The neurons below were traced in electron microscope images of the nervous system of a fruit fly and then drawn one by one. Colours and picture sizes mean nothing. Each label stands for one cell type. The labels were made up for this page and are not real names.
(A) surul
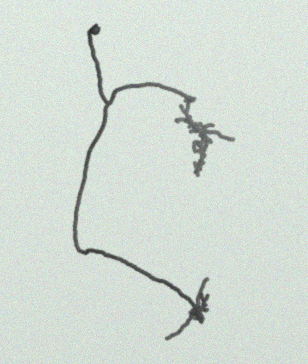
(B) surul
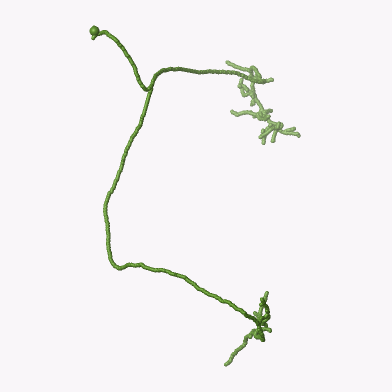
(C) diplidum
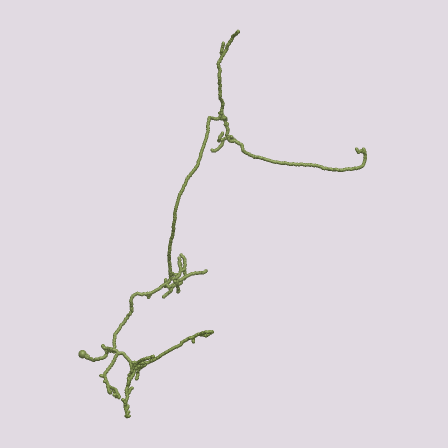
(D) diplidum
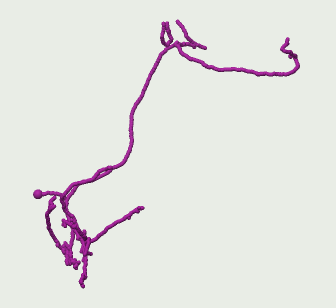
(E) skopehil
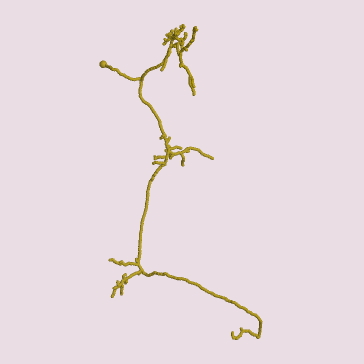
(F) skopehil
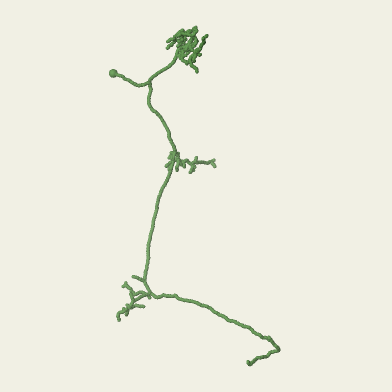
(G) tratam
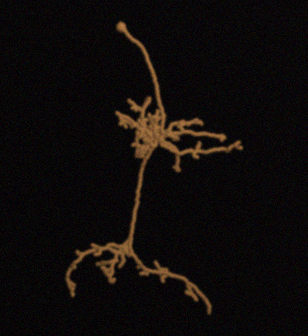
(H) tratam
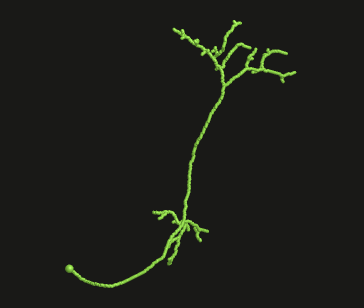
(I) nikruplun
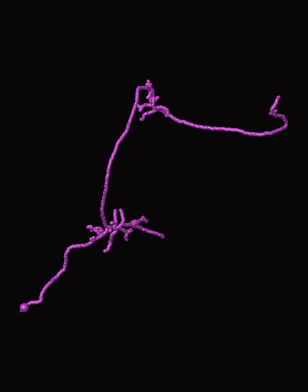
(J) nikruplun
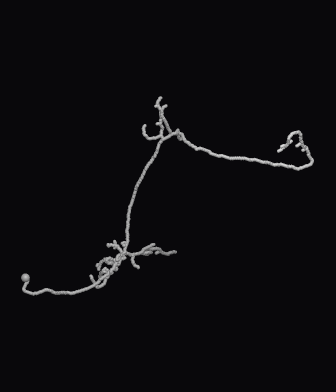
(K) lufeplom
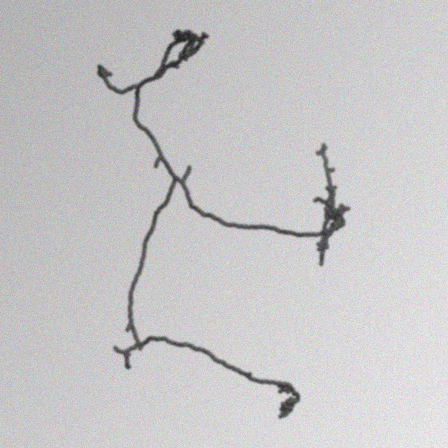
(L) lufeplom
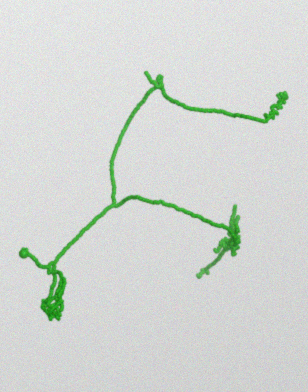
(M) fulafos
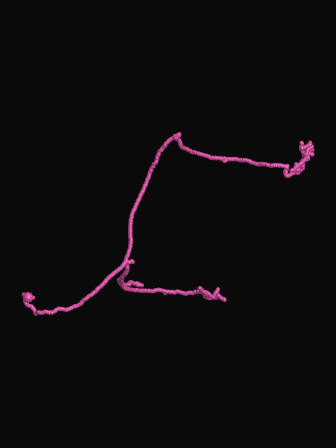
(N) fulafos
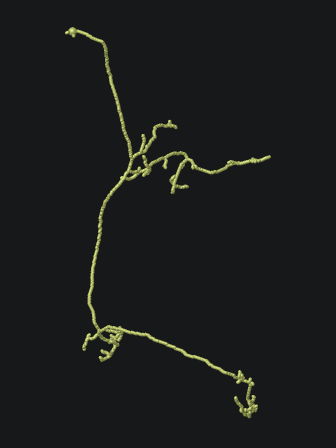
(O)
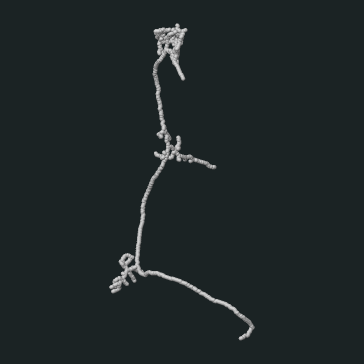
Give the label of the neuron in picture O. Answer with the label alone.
skopehil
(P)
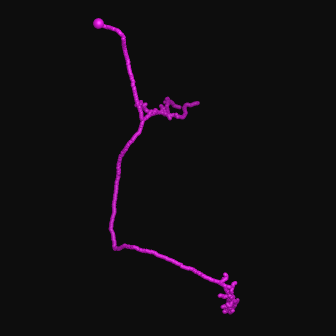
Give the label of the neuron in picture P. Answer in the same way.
fulafos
